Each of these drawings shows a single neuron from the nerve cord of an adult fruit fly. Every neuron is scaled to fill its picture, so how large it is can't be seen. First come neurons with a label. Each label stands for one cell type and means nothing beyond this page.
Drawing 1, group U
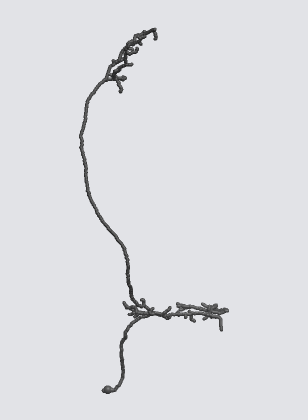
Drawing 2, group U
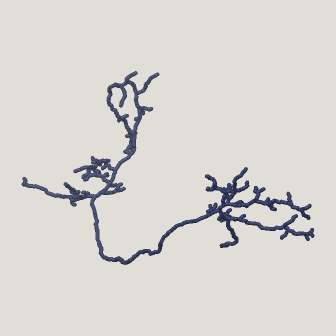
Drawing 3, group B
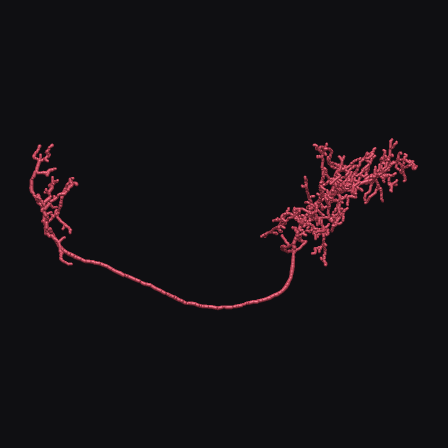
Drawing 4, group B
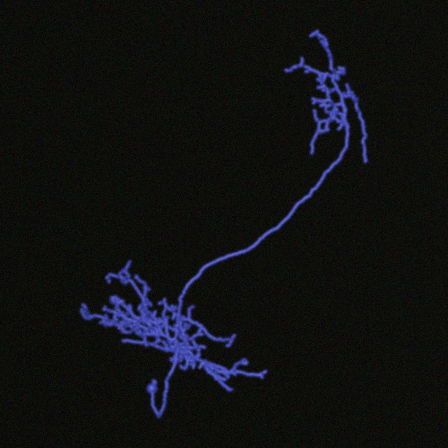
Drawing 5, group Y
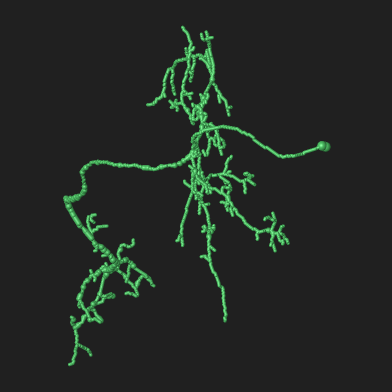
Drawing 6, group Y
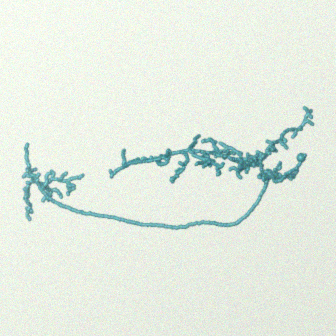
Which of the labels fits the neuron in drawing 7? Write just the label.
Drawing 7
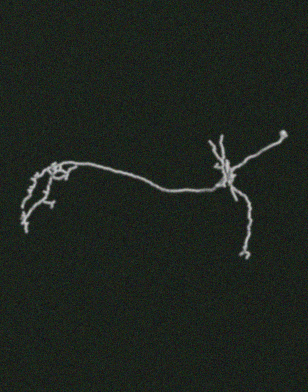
group U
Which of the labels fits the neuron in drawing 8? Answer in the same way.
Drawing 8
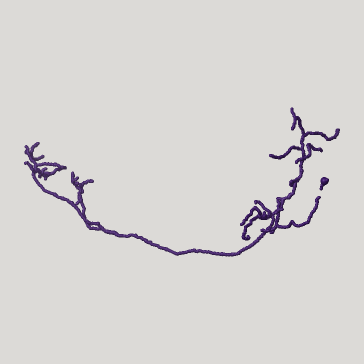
group U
